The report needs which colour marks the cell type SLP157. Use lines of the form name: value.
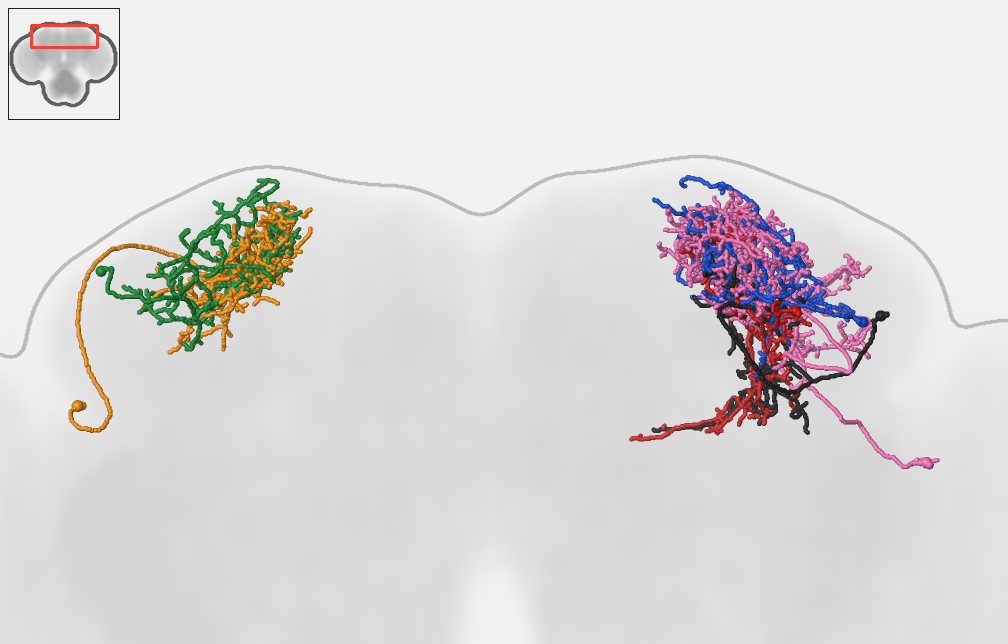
colour: blue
